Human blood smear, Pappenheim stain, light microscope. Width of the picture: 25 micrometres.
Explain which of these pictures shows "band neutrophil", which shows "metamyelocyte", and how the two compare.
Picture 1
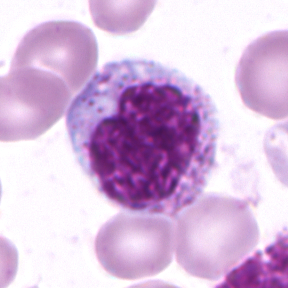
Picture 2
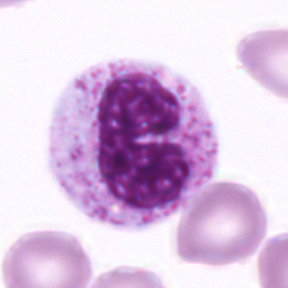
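Picture 1 shows a metamyelocyte, and picture 2 shows a band neutrophil. Check the notch first: in picture 1 it cuts into an irregular nucleus from the left, while in picture 2 a deep notch between the two lobes opens toward the right side of the cell.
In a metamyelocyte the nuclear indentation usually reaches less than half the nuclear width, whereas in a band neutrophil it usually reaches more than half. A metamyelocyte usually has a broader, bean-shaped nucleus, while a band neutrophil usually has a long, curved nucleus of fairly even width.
Check the chromatin next: in picture 1 it is clumped into dark purple strands with paler gaps between them, and in picture 2 it is dark purple and coarsely clumped. Then the cytoplasm: in picture 1 it forms a wider rim on the left of the nucleus than on the right and carries fine purple granules, whereas in picture 2 scattered reddish-pink granules lie throughout it. Lastly, the nucleus in picture 1 measures about 11 by 9 micrometres, and the round, smooth-outlined cell in picture 2 about 15 micrometres across.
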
